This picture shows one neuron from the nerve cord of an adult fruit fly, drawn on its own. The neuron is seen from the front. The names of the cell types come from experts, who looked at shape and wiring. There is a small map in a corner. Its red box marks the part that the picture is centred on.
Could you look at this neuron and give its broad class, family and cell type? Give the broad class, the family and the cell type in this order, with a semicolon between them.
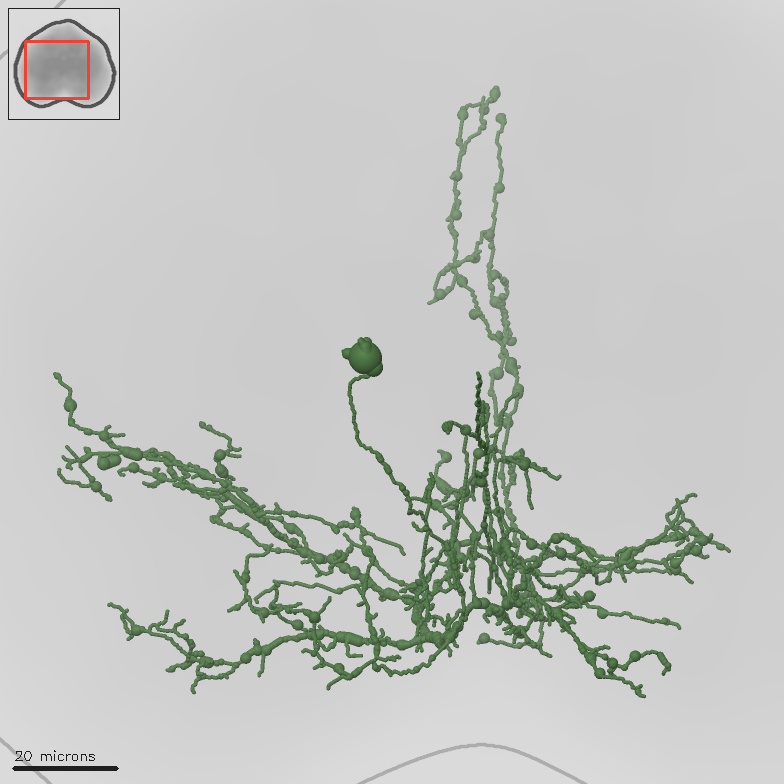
ascending neuron; hemilineage 09B; AN09B035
